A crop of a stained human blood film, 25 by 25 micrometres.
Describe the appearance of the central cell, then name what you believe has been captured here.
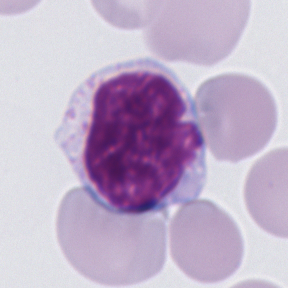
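You'll notice the outline is roughly round, and the nucleus sits off-centre, pushed over to the right. There's no distinct nucleolus in it. A few fine pink-purple granules are scattered in the cytoplasm, mostly on the left. It's a large granular lymphocyte.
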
